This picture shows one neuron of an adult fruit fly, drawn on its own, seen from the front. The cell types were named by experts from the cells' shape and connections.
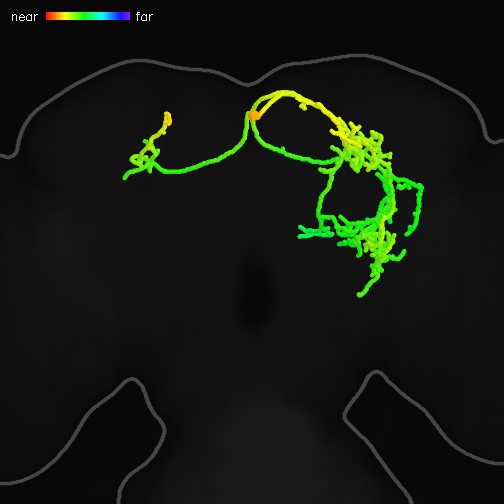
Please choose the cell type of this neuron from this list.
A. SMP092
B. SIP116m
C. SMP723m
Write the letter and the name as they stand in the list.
B. SIP116m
